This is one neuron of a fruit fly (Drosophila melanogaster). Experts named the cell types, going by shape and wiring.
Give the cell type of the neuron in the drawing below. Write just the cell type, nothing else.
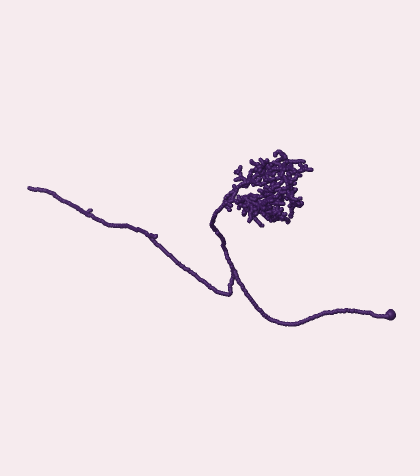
IN23B075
